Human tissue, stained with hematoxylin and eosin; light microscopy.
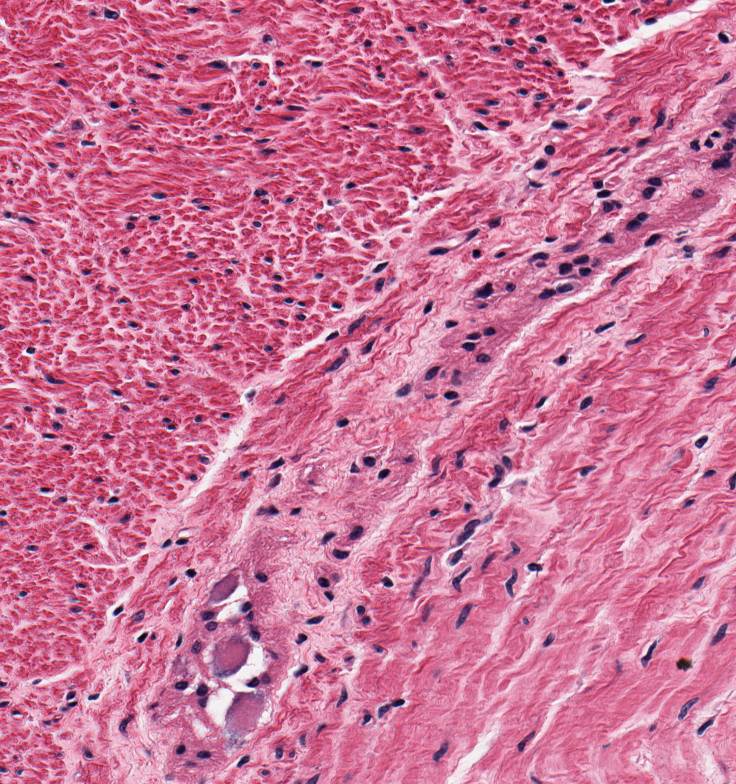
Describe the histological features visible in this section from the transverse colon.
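Lower right: muscle cut lengthwise, its fibres running diagonally from lower left toward upper right, its nuclei elongated and often wavy. Upper left: the muscle cells appear as small, closely packed pink profiles, some showing a round dark nucleus. Epithelium is absent from the field.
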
